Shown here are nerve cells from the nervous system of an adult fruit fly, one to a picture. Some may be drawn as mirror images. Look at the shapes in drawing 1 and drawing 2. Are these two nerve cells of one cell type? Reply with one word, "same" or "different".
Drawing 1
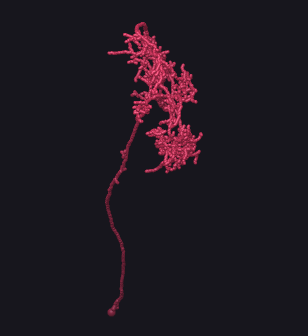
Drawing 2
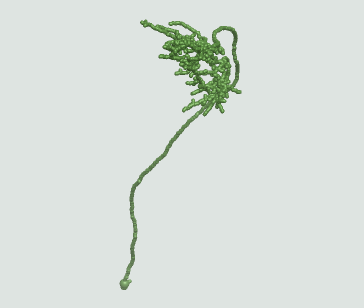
different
